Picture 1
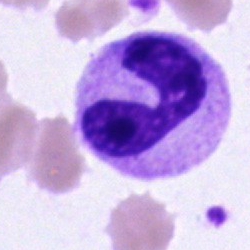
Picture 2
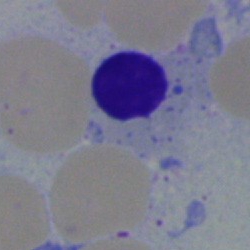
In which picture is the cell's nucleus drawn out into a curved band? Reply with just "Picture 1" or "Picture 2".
Picture 1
